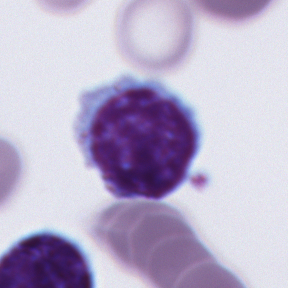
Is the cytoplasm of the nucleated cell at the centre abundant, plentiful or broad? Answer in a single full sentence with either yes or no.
No, most of the cell is taken up by its nucleus.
